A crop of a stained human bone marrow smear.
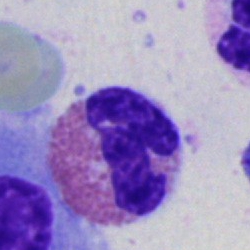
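Eosinophil in a stained human bone marrow smear, the cell in the middle. A curved nucleus, partly divided into lobes, lies toward the upper right. The cytoplasm is packed with pink-red granules and is widest on the left side of the cell.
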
